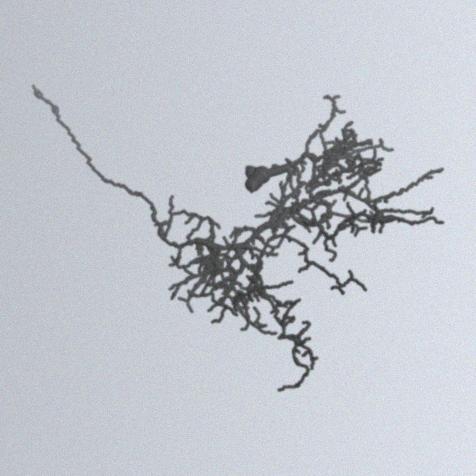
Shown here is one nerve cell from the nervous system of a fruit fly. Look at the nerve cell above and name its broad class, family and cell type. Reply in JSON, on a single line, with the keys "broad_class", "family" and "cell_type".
{"broad_class": "motor neuron of the nerve cord", "family": "MNad", "cell_type": "MNad02"}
